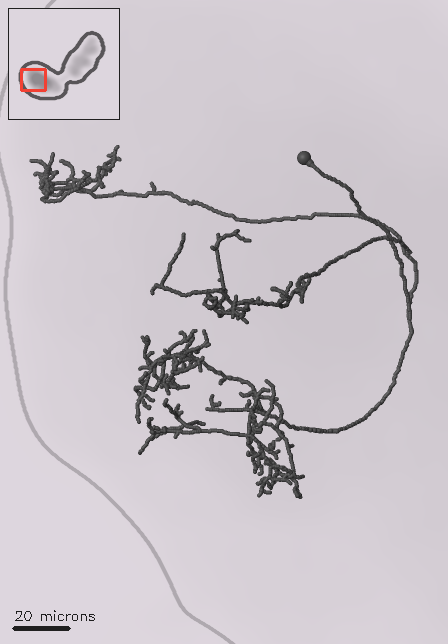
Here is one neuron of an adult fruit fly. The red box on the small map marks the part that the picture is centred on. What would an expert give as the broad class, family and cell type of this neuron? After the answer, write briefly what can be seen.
Its broad class is central-brain intrinsic neuron. Its family is hemilineage DM1_antero_dorsal. The cell type is CRE096. By the scale bar it is about 140 microns wide in this view. The picture shows dozens of branch ends.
